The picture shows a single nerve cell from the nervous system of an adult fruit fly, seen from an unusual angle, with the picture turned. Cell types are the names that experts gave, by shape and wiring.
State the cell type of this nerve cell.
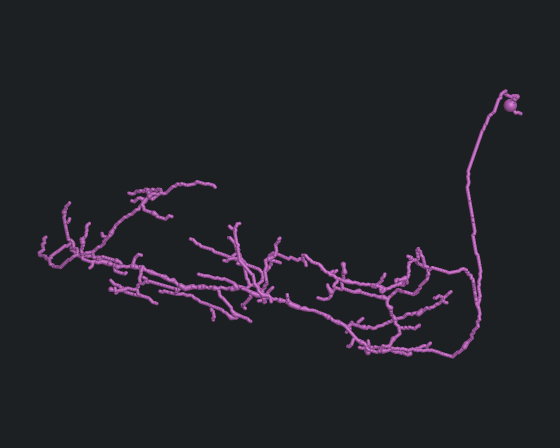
CB3953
